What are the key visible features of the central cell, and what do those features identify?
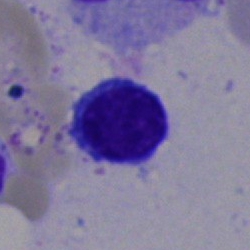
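Almost the whole cell is occupied by the nucleus, whose chromatin is dark and dense. Cytoplasm forms only a thin, deep blue rim, best seen on the left side. The cell is a lymphocyte.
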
